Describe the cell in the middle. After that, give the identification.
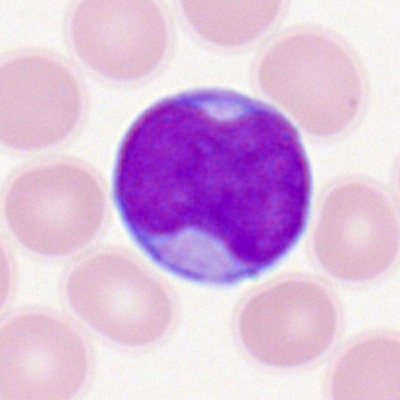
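Two notches indent the nucleus: a small one at the top and a larger one at the bottom. No nucleoli are visible. The cytoplasm is pale blue-lavender and contains no distinct granules. The cell in the middle is a myeloblast.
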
